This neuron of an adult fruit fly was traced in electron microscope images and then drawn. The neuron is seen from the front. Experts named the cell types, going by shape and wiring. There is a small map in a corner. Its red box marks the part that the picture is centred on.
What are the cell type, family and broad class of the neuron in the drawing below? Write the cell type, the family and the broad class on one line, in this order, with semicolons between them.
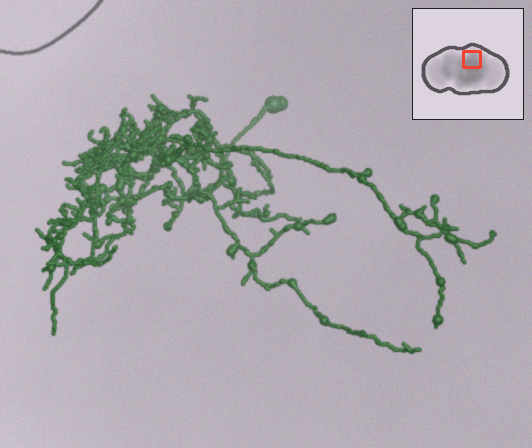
SMP392; hemilineage DM4_dorsal; central-brain intrinsic neuron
